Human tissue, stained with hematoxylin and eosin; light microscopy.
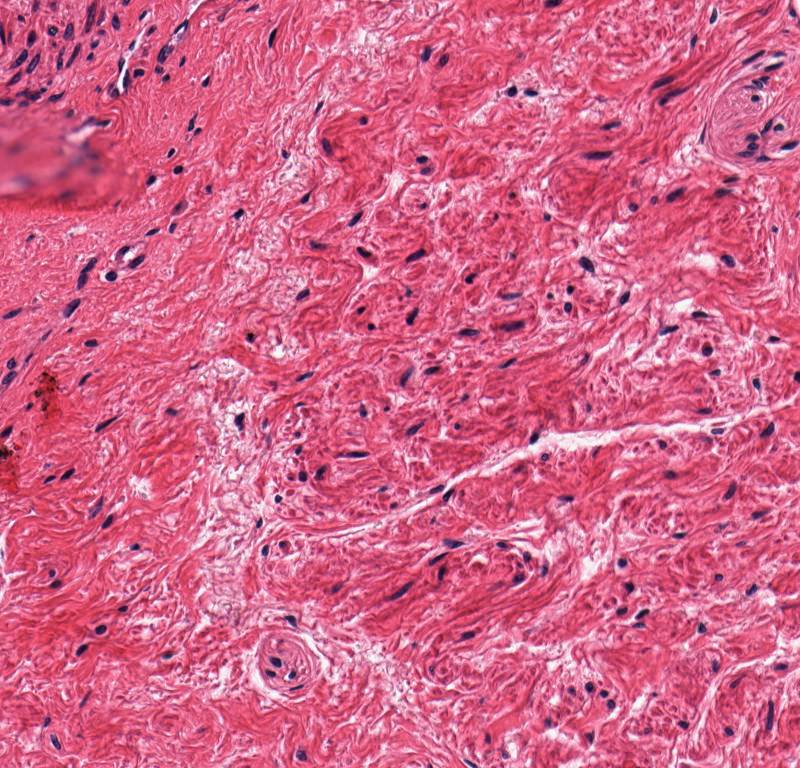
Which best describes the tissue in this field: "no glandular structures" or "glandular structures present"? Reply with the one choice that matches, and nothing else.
No glandular structures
